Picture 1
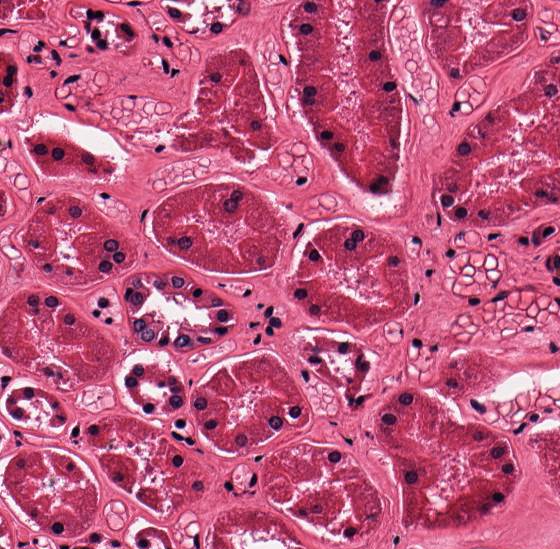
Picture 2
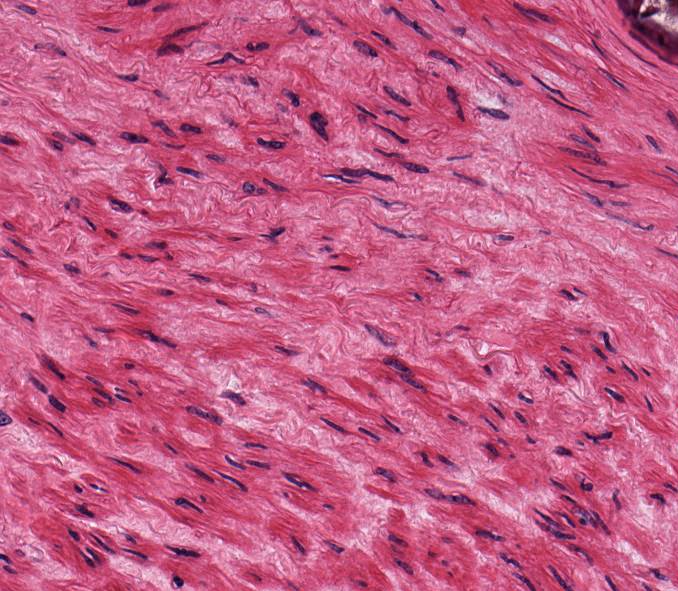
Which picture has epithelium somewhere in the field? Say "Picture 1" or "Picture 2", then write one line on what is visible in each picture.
Picture 1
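What picture 1 shows: The field is filled with closely packed rounded and elongated epithelial units separated by thin bands of connective tissue.
What picture 2 shows: No epithelium is present anywhere in the field.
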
